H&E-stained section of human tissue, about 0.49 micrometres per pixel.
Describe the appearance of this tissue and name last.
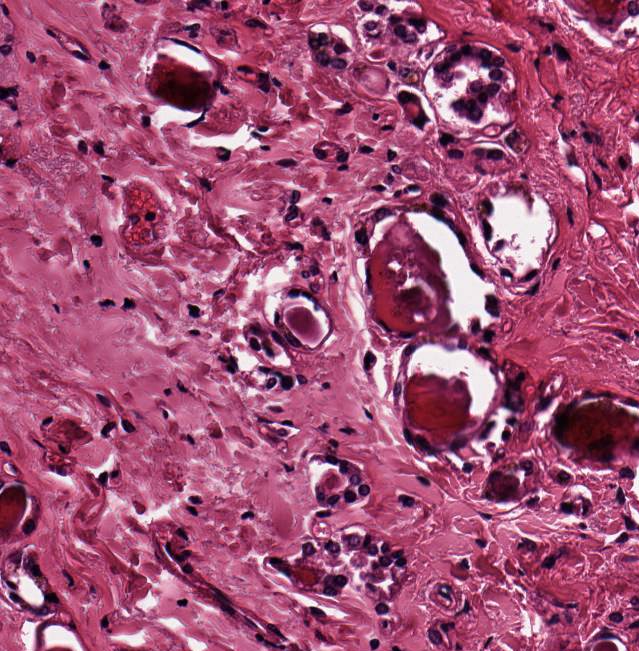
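Structures: small round to oval tubules scattered through dense pink fibrous tissue, more in the right half. Lining: a single layer of flattened to low cuboidal cells with small dark nuclei. Stroma: dense eosinophilic collagen with sparse scattered spindle-shaped nuclei. Also: small clusters of crowded, dark, round nuclei at the upper right and lower centre. Tissue: thyroid.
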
